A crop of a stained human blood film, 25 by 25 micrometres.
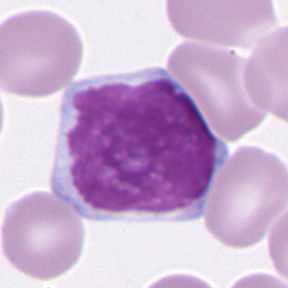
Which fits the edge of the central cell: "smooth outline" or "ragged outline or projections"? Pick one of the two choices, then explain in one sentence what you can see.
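Smooth outline. The cell surface has no hair-like or bleb-like projections.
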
